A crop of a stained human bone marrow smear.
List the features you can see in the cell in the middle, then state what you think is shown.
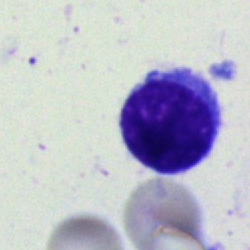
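Round in outline, the cell has dense, dark purple chromatin broken by a few small paler spots. No granules appear in its cytoplasm. Along the top edge, the cell bulges outward in small, uneven bumps. This is a lymphocyte.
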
